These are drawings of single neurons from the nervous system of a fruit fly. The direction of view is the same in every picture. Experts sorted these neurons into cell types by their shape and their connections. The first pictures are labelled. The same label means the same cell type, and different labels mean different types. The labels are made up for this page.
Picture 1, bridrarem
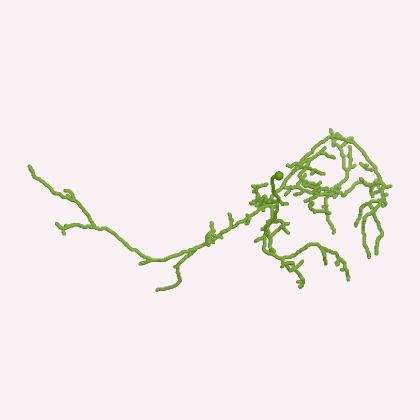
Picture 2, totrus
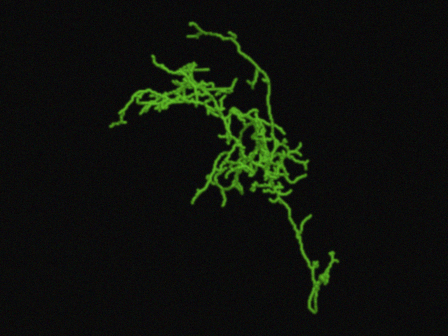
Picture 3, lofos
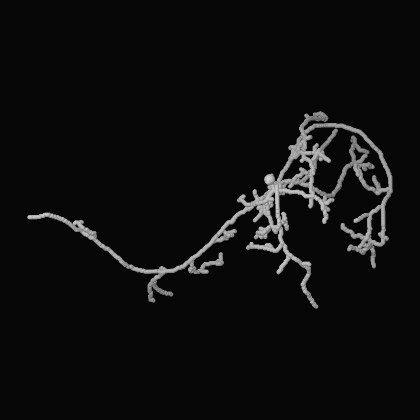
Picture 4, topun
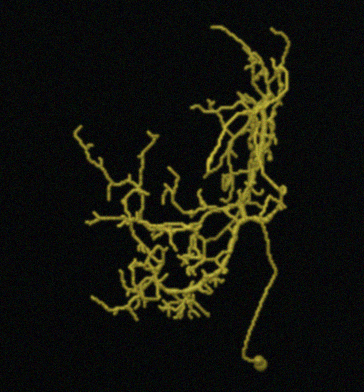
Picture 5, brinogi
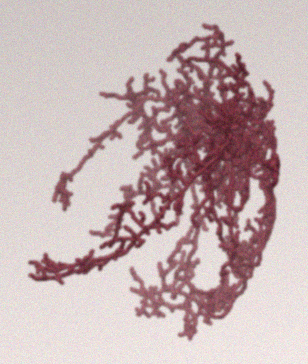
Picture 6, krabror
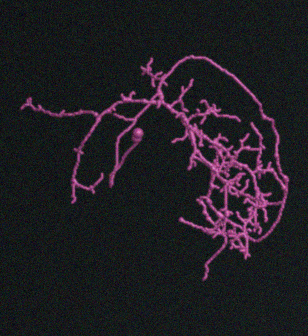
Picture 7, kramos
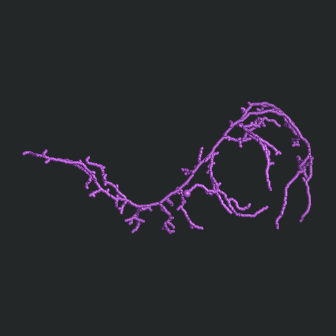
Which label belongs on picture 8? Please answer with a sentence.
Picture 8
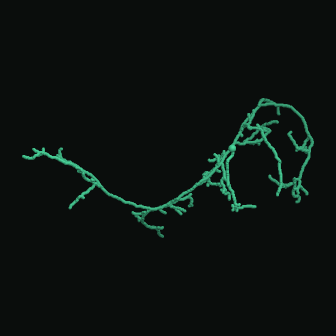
It belongs to lofos.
